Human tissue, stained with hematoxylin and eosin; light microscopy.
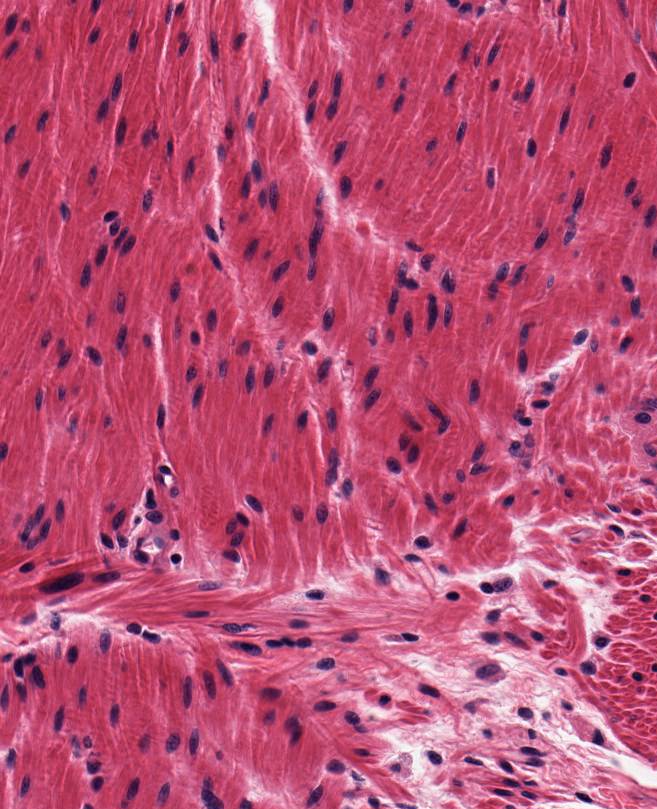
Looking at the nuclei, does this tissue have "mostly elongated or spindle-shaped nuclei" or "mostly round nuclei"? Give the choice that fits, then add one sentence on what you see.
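Mostly elongated or spindle-shaped nuclei. The nuclei are elongated and cigar-shaped with blunt ends, lying along the length of the cells.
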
